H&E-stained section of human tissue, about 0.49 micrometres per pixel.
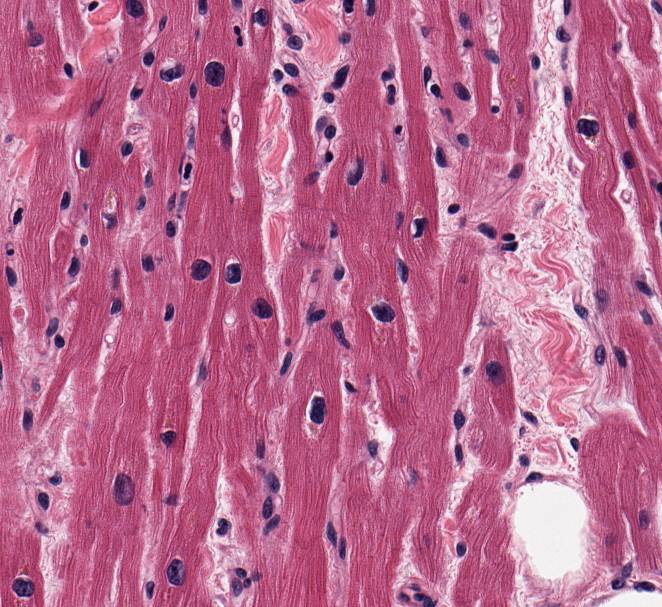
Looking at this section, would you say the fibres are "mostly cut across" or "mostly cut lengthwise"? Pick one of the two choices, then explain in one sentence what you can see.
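Mostly cut lengthwise. The muscle fibres run mostly from the top of the field to the bottom.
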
